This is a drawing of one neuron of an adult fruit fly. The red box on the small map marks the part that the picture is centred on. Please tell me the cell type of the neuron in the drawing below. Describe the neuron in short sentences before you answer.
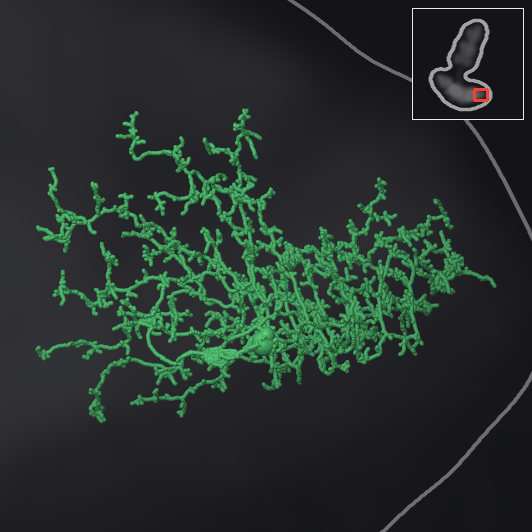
It lies in the brain. More than a hundred branch ends can be seen. Its broad class is optic-lobe intrinsic neuron. The cell type is Dm20.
